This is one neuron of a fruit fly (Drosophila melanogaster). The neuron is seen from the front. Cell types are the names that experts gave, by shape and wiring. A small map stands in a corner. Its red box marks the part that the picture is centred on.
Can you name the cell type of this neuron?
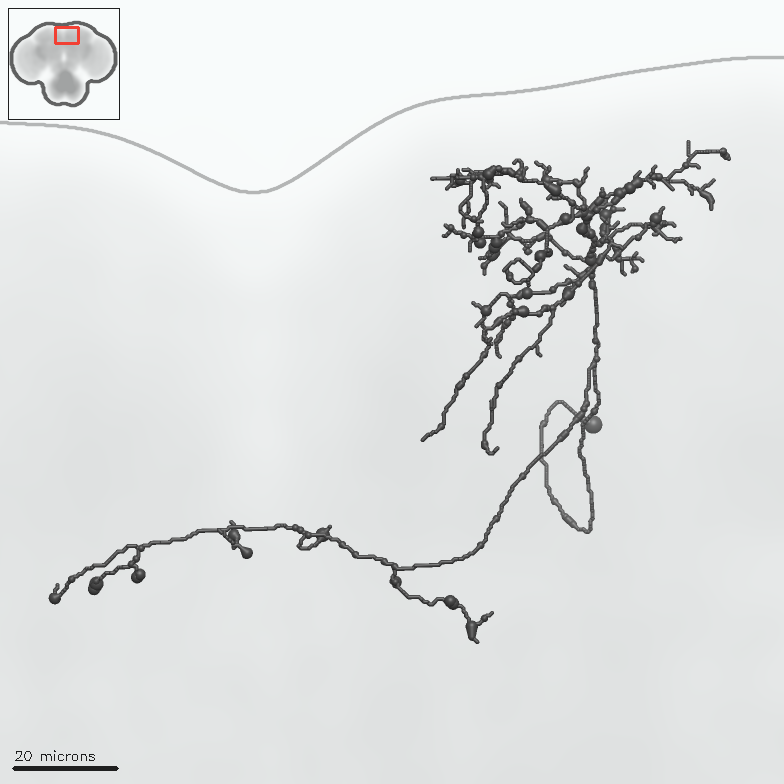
FB7F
